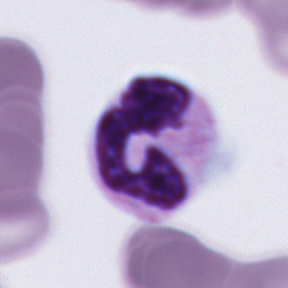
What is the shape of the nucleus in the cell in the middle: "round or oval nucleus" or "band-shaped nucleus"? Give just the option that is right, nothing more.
Band-shaped nucleus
